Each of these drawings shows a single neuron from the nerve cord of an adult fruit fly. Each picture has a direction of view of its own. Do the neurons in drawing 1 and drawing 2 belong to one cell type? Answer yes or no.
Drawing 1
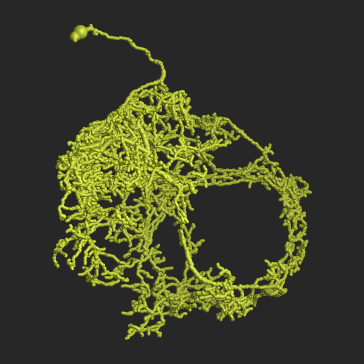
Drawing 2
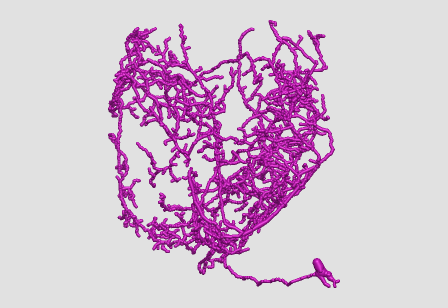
no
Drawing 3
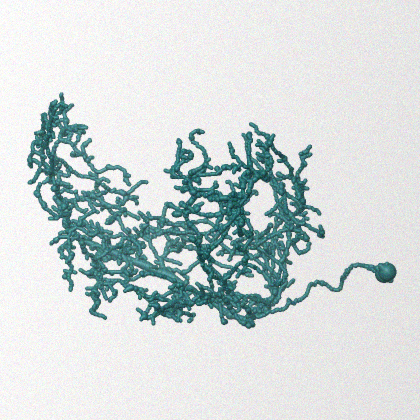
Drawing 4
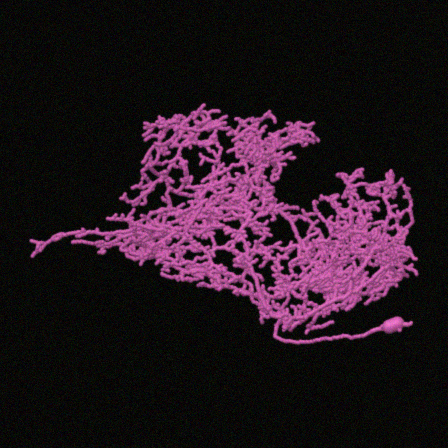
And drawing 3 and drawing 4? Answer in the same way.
no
